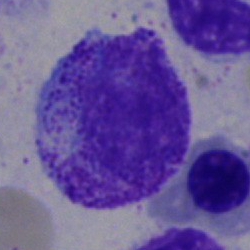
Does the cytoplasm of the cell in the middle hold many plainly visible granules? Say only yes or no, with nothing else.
Yes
